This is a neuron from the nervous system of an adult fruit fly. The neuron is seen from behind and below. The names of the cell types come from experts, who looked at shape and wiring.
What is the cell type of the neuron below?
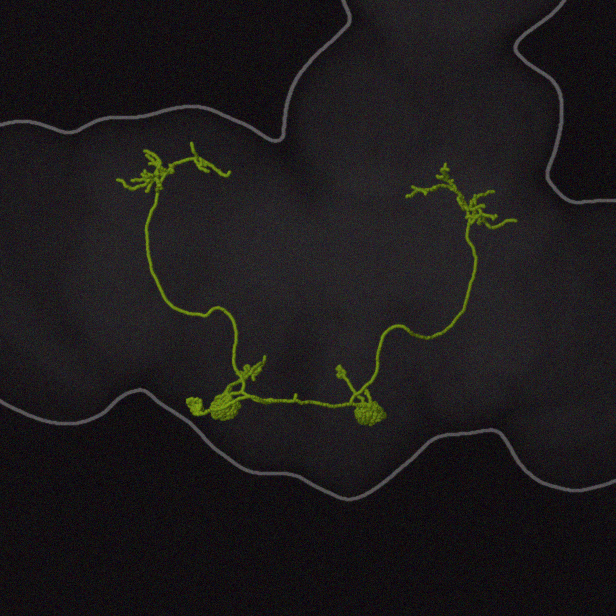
V_ilPN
